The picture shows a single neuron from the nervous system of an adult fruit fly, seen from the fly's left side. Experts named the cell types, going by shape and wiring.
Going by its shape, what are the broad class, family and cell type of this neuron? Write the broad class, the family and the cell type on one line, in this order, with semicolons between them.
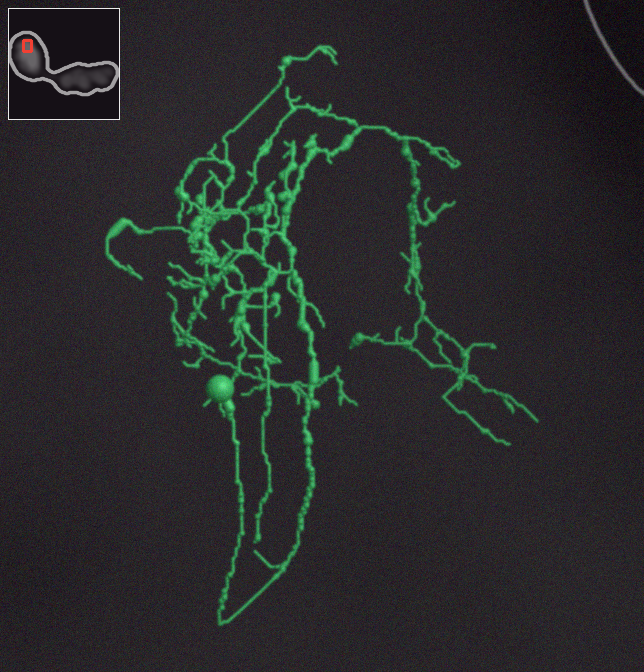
central-brain intrinsic neuron; hemilineage VLPl4_dorsal; SLP002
